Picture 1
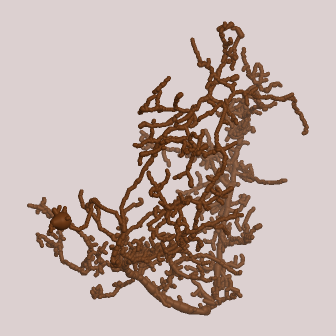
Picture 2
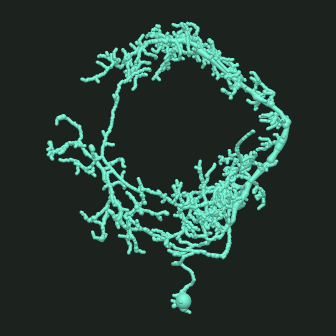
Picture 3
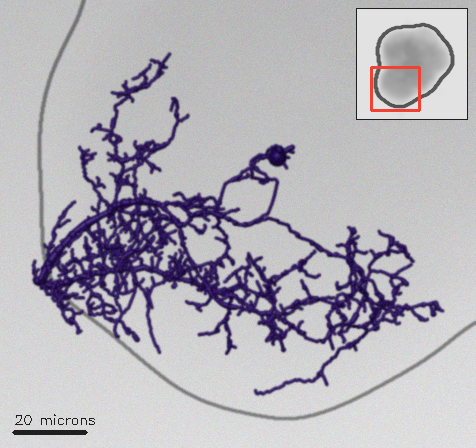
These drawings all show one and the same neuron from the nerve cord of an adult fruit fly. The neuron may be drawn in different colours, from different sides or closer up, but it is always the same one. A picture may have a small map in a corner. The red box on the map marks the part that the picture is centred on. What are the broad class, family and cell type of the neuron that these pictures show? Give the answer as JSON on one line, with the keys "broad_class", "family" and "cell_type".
{"broad_class": "nerve-cord intrinsic neuron", "family": "hemilineage 08A", "cell_type": "IN08A010"}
